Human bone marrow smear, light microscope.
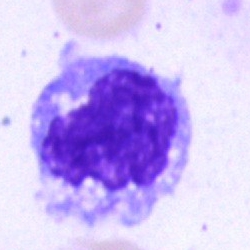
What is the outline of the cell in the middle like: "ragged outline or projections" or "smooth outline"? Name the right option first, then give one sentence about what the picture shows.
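Ragged outline or projections. The cell outline is roughly round, with an irregular, frayed lower edge.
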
